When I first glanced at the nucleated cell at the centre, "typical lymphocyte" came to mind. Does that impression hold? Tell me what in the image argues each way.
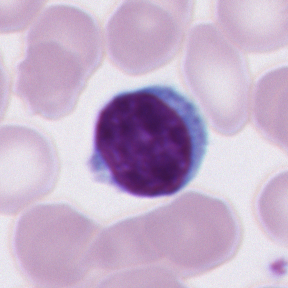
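Round to slightly oval, with no indentation or lobes: that is the nucleus. Its chromatin is dark purple and dense, with coarse darker clumps. No granules are seen in the cytoplasm. A small pale blue bulge of cytoplasm sticks out at the lower left, and apart from it the outline is round and smooth. The cell lies in a clear space among red cells, with none overlapping it.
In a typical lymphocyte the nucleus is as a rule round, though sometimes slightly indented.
The rounded nucleus therefore speaks for typical lymphocyte.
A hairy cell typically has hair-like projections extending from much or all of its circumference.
A single small bulge at the lower left, with a smooth round outline everywhere else, speaks against hairy cell. The name typical lymphocyte fits this cell.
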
